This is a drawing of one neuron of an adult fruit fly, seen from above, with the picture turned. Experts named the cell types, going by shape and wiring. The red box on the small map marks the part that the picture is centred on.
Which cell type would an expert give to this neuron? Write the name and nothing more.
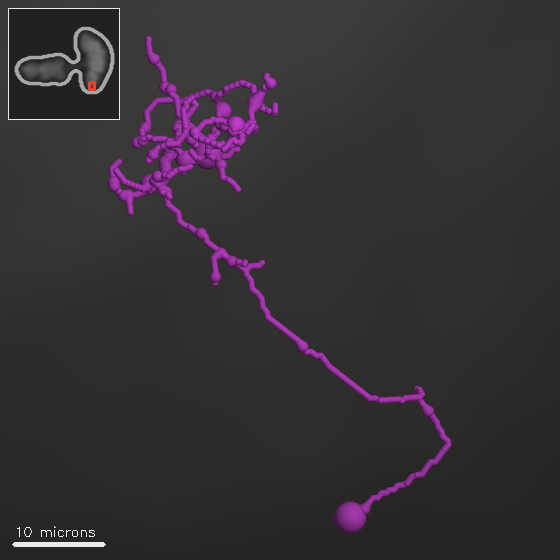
Cm1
